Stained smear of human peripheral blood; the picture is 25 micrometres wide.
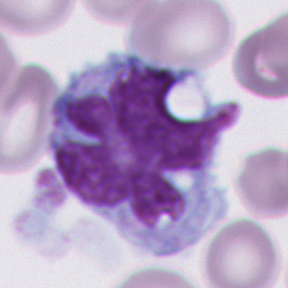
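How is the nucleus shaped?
It is split into several broad lobes spreading from the centre like petals; no nucleoli are seen.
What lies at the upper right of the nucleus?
A round clear vacuole, sitting in a notch.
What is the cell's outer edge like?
Irregular and ragged.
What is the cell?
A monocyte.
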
